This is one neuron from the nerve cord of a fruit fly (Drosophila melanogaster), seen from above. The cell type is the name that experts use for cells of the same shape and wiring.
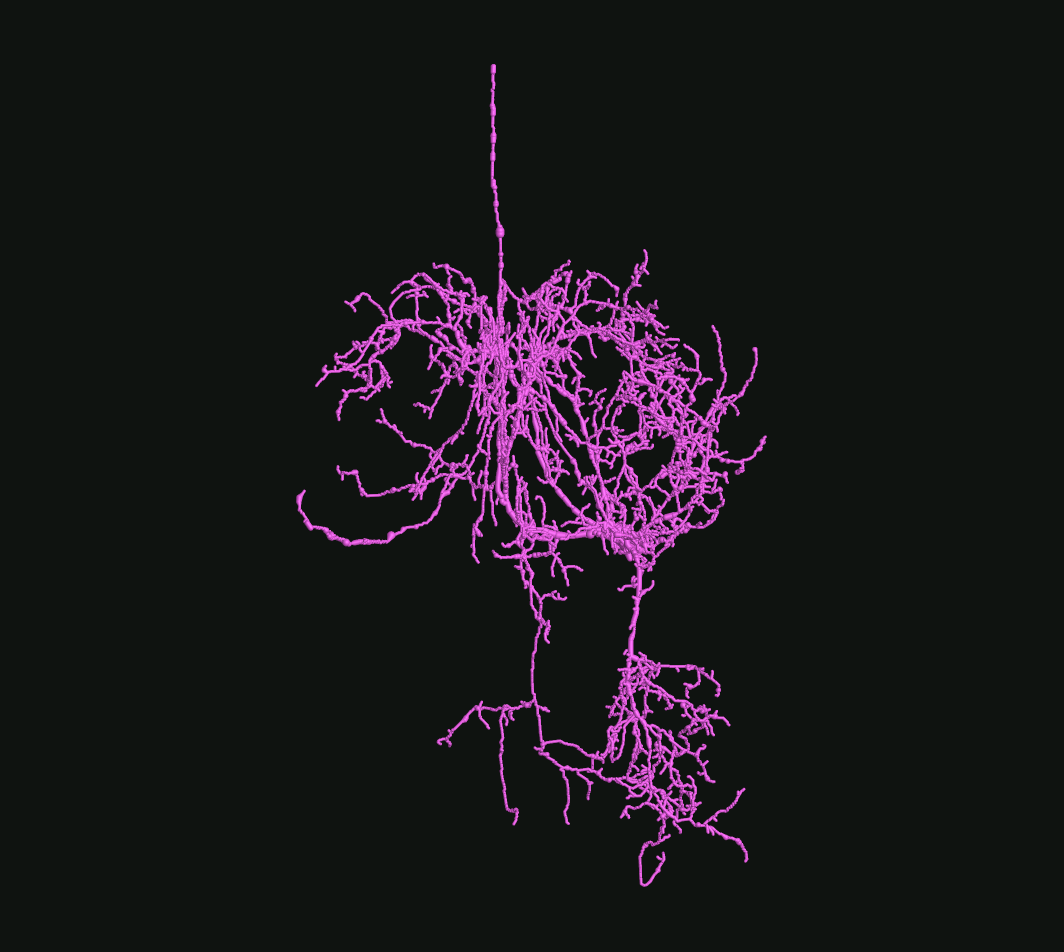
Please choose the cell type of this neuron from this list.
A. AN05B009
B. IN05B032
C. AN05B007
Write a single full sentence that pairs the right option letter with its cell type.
The cell type that the neuron has is AN05B007, option C.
